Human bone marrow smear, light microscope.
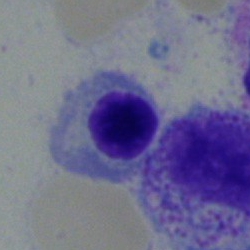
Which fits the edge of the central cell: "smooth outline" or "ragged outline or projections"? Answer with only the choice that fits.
Ragged outline or projections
